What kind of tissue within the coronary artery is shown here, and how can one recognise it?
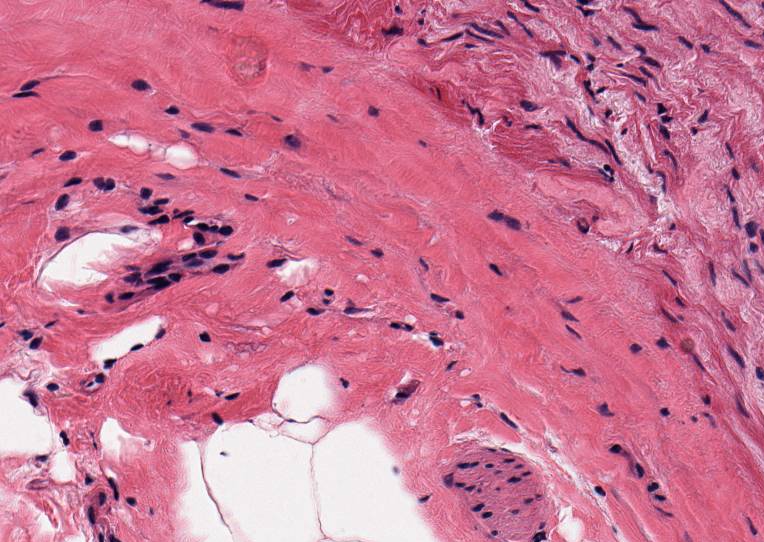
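Tunica adventitia occupies this field. Dense, strongly eosinophilic collagen fills most of it in wavy bundles sweeping in broad curved bands, with sparse dark spindle nuclei aligned between them. Adipocytes appear as large, thin-walled clear spaces at the lower left and bottom centre.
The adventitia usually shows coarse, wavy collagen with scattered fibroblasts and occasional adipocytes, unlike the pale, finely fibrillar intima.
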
